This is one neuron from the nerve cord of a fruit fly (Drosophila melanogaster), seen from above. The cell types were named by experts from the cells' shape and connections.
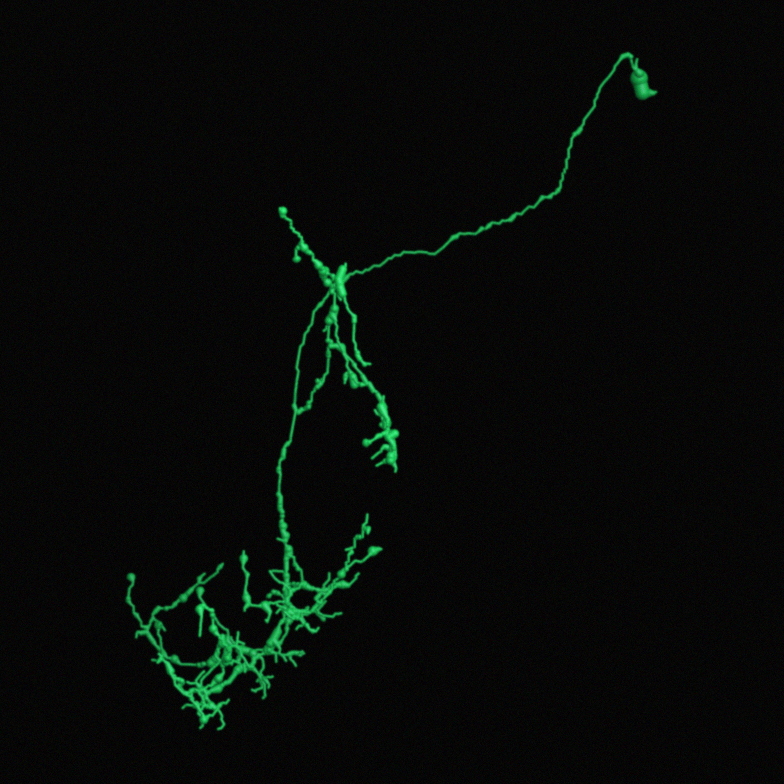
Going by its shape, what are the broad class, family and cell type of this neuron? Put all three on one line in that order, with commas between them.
nerve-cord intrinsic neuron, hemilineage 14A, IN14A070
